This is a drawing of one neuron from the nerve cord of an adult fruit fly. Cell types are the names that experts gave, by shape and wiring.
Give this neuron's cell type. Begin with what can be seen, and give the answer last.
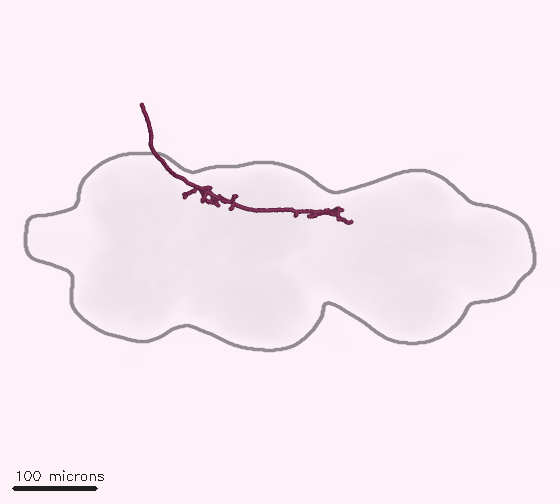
The drawing shows no cell body. By the scale bar it is about 250 microns wide in this view. Its broad class is sensory neuron entering the nerve cord. The cell type is SNpp08.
